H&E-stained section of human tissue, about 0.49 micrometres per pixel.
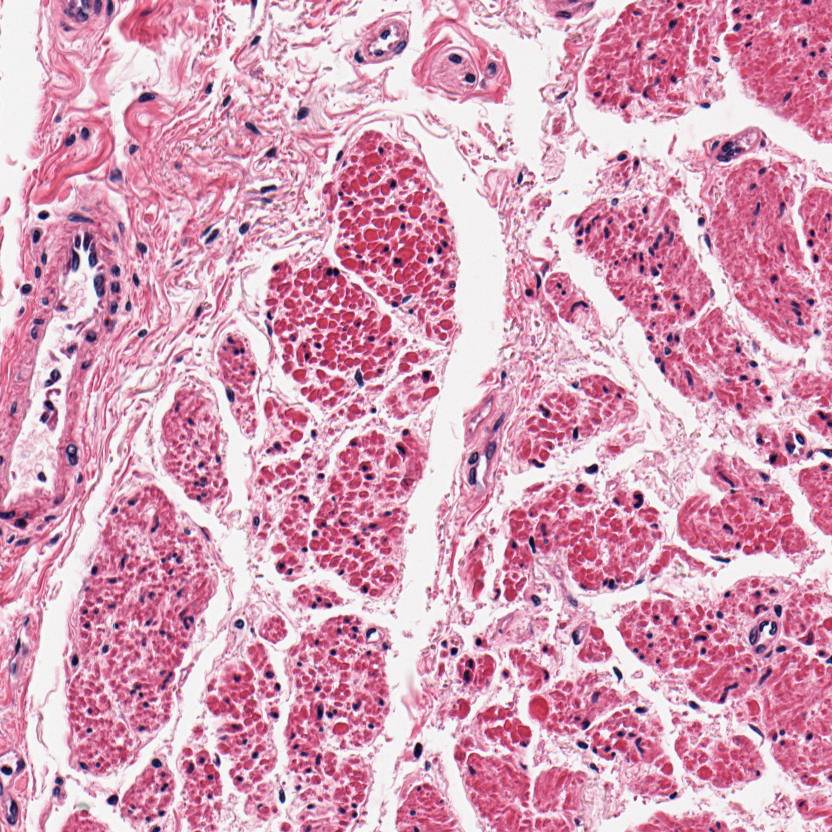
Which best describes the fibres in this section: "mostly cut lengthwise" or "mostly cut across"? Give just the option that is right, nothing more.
Mostly cut across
